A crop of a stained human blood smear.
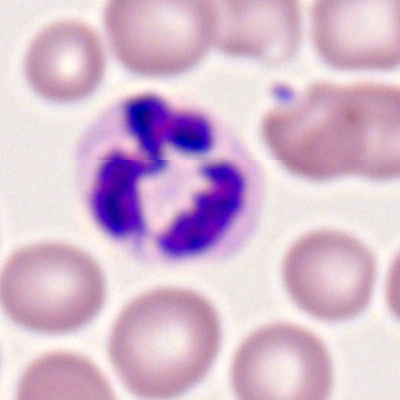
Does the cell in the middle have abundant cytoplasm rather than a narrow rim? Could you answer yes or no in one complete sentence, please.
Yes, around the nucleus lies a broad area of cytoplasm.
